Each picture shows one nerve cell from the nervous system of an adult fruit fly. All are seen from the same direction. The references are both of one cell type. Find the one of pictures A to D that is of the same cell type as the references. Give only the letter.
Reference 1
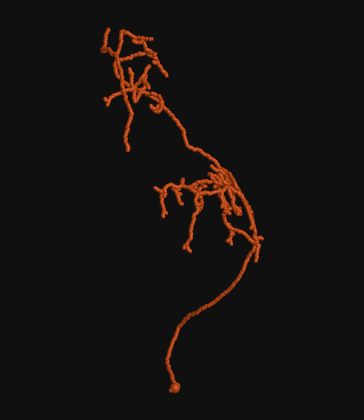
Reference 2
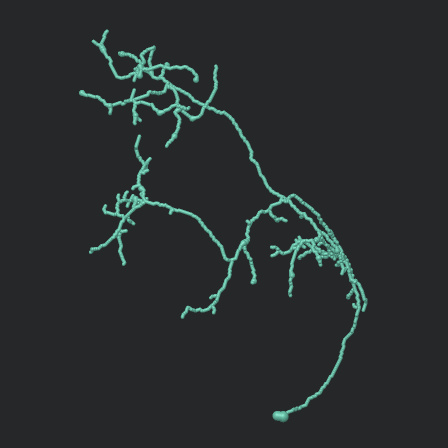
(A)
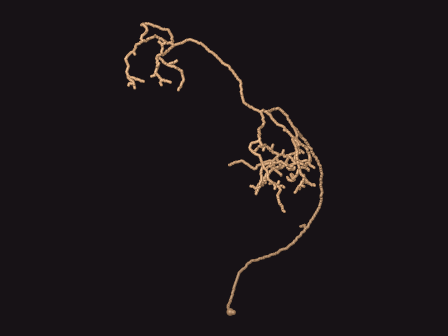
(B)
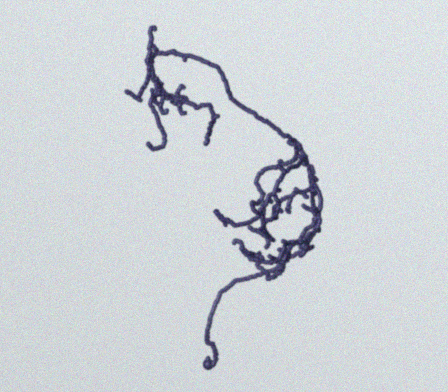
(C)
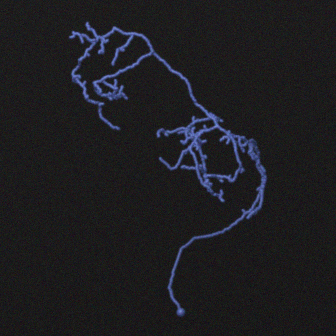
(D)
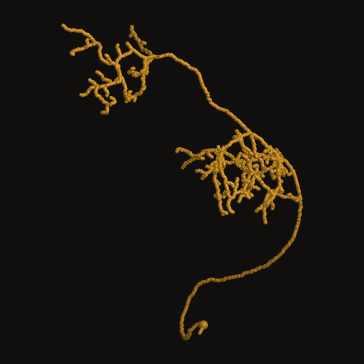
A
